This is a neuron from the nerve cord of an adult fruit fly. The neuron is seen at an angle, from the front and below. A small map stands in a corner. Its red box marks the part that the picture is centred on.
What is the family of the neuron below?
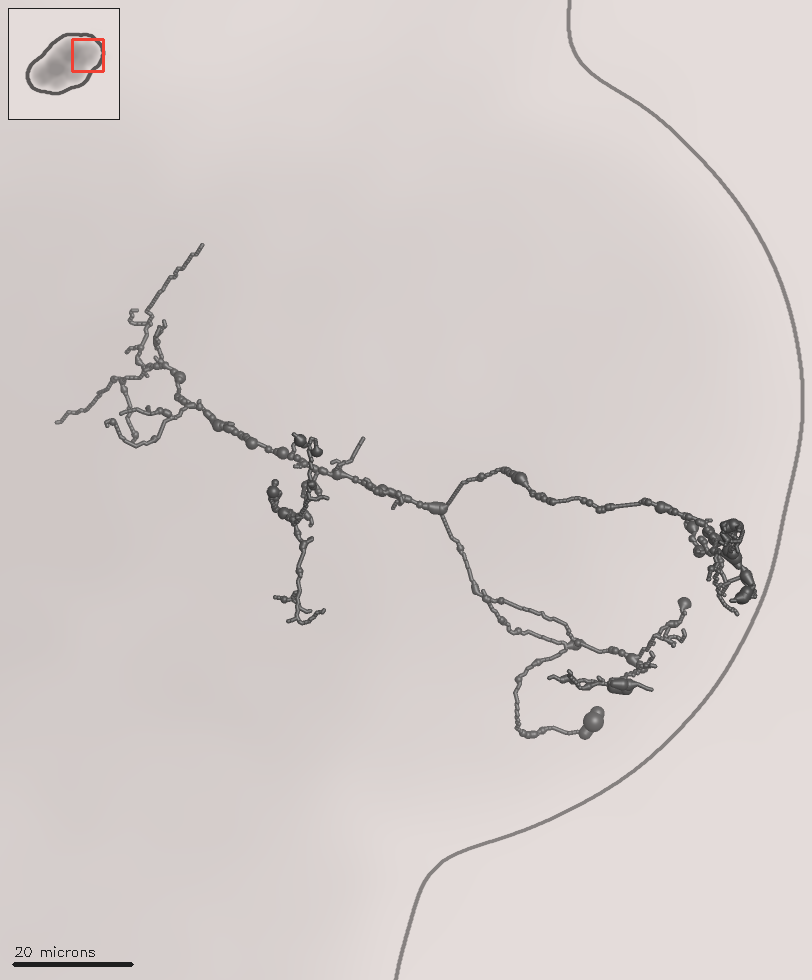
hemilineage 21A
